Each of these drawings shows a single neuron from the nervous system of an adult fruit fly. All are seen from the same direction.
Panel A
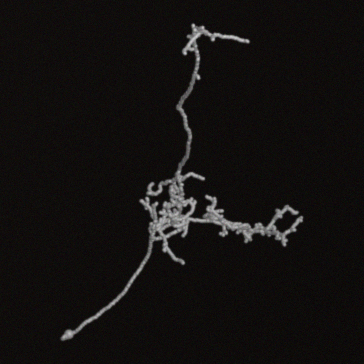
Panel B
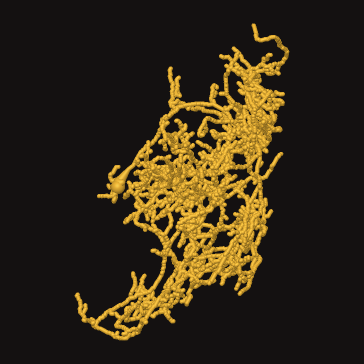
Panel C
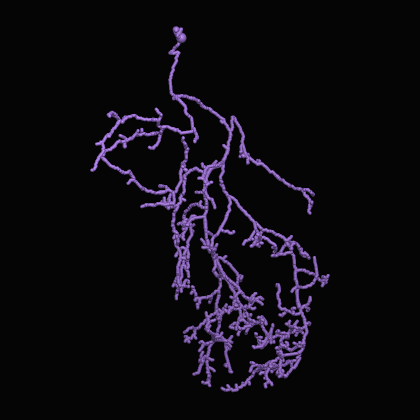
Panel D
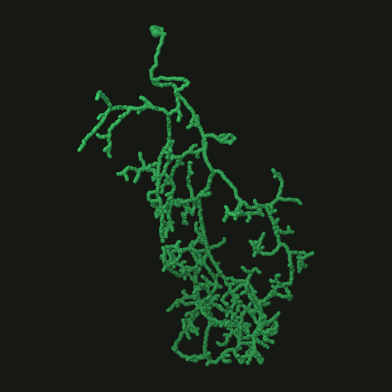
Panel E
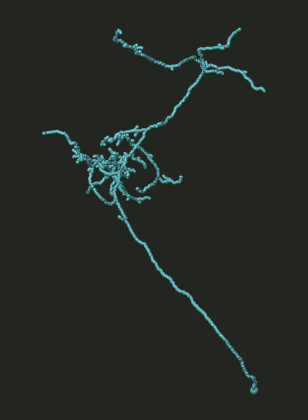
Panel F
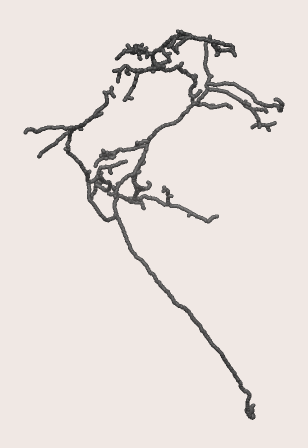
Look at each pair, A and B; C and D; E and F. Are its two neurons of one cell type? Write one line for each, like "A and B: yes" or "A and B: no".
A and B: no
C and D: yes
E and F: yes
